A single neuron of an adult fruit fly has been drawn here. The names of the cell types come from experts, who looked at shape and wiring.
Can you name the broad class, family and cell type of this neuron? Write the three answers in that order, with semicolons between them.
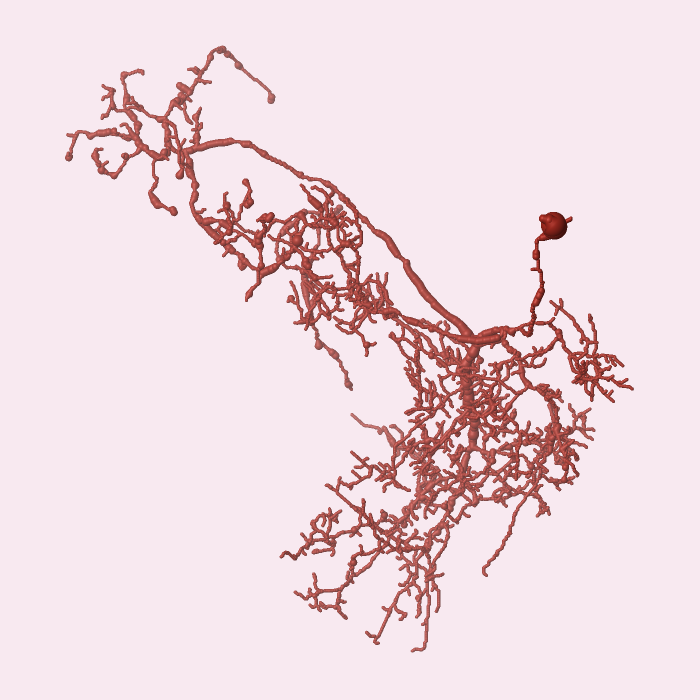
central-brain intrinsic neuron; hemilineage LHl2_dorsal; AVLP749m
